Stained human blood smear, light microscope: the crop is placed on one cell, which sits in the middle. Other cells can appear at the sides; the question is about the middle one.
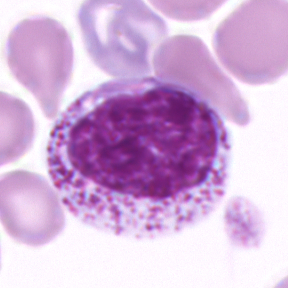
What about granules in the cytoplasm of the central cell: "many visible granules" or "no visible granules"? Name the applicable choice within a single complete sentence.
What the cytoplasm holds is many visible granules.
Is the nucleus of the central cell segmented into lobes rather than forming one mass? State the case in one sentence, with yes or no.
No, one compact round, oval or kidney-shaped mass makes up the nucleus of this cell.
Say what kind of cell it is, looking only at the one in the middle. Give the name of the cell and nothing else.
metamyelocyte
